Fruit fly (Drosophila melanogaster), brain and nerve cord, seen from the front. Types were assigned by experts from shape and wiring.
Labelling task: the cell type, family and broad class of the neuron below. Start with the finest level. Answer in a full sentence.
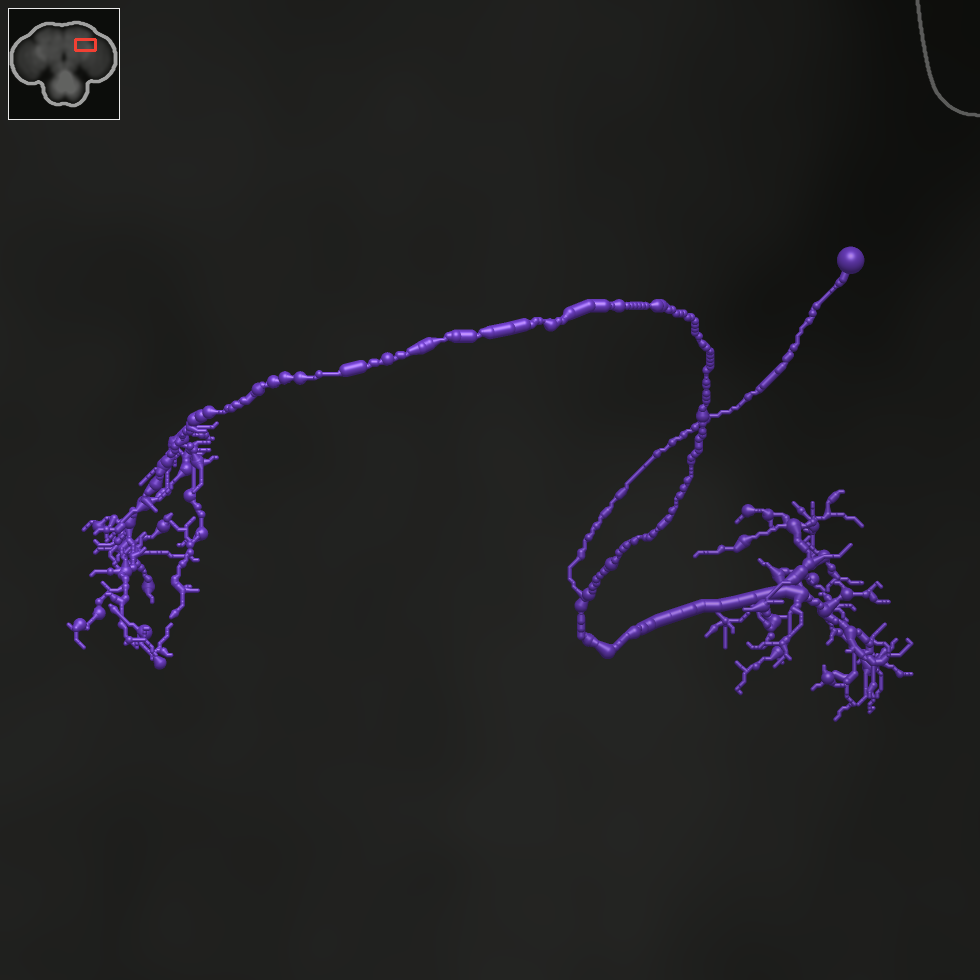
Type LC9 of hemilineage VPNd3, a visual projection neuron.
